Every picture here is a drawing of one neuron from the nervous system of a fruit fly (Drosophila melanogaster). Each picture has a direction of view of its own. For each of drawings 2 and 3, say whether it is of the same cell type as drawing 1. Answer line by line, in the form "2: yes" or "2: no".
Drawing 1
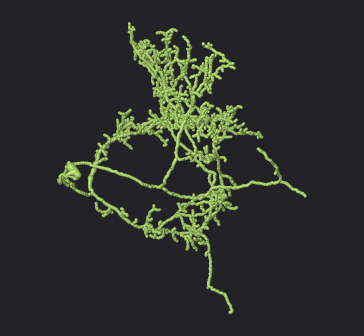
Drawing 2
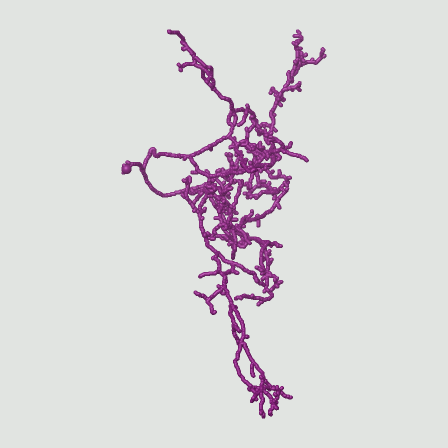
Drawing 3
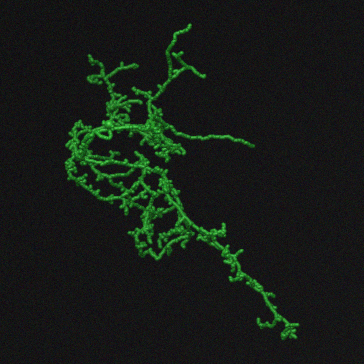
2: no
3: no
